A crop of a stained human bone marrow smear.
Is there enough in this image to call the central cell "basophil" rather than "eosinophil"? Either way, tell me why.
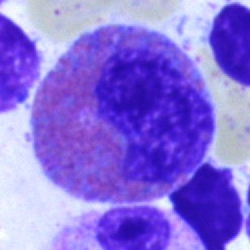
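This one is an eosinophil. Look at the nucleus: it sits off-centre toward the right, and its left border is indented, giving it a kidney-like shape. The cytoplasm is abundant, fills the left part of the cell, and is densely packed with fine pink-red granules.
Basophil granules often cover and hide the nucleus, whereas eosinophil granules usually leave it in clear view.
Here the nucleus and its indented border can be made out, which fits an eosinophil rather than a basophil.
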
